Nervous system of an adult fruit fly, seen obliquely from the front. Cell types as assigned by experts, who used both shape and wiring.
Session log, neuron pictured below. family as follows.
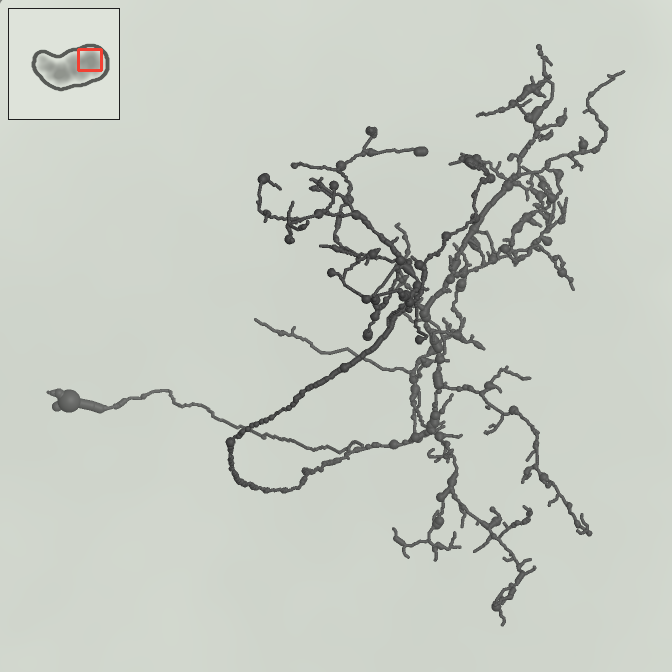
hemilineage VLPl&p1_posterior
